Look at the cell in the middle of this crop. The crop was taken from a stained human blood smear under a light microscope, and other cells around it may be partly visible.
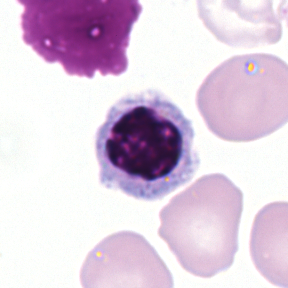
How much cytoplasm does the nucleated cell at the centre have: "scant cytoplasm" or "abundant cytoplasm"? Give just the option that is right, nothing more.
Scant cytoplasm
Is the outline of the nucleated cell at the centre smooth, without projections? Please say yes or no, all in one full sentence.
No, it is a rough edge, not a smooth one, that bounds the cell.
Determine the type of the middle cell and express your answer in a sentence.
Among the cells in view, the one in the middle is a normoblast.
